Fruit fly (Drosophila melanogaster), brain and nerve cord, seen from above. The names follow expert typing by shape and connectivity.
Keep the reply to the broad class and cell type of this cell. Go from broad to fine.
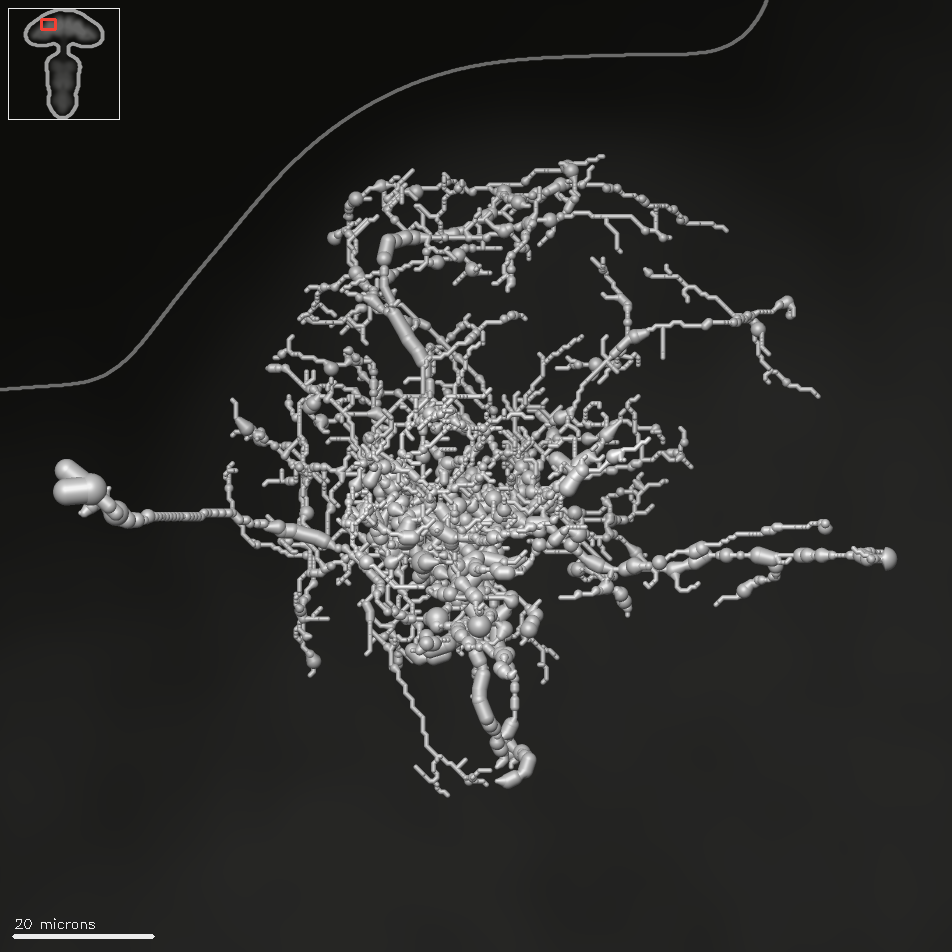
central-brain intrinsic neuron; AVLP031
